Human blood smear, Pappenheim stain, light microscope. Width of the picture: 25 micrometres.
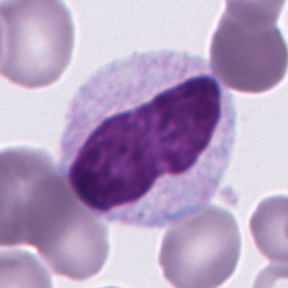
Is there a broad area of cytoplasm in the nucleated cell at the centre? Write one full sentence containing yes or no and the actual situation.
Yes, the cell's cytoplasm around the nucleus is ample.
